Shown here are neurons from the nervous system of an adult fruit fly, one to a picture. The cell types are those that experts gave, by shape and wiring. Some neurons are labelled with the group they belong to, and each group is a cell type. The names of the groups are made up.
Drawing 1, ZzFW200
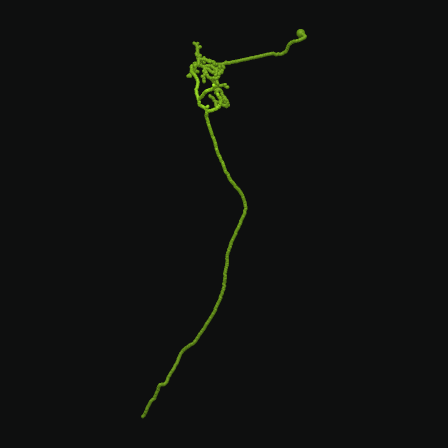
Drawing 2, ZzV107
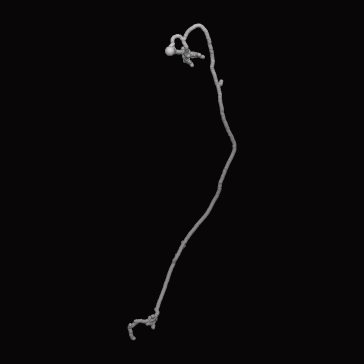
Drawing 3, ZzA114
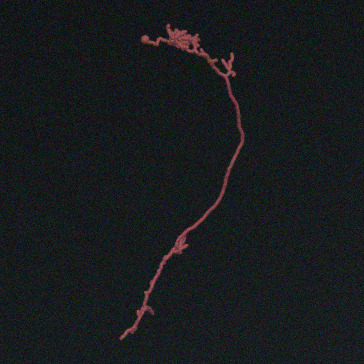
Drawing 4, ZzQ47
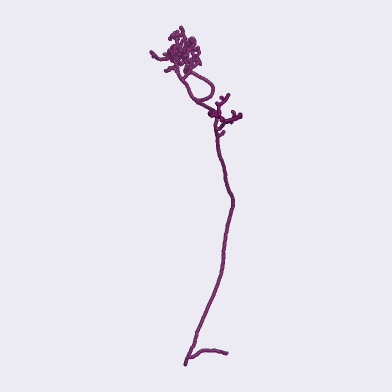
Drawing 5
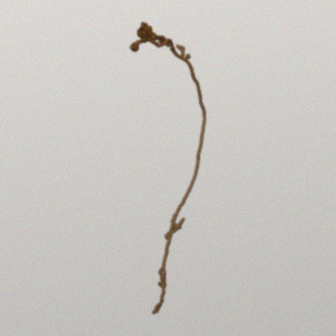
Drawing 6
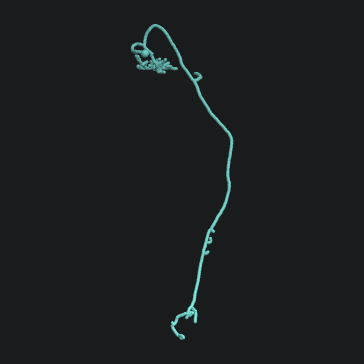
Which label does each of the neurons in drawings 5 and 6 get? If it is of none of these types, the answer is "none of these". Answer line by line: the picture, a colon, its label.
5: ZzA114
6: ZzV107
